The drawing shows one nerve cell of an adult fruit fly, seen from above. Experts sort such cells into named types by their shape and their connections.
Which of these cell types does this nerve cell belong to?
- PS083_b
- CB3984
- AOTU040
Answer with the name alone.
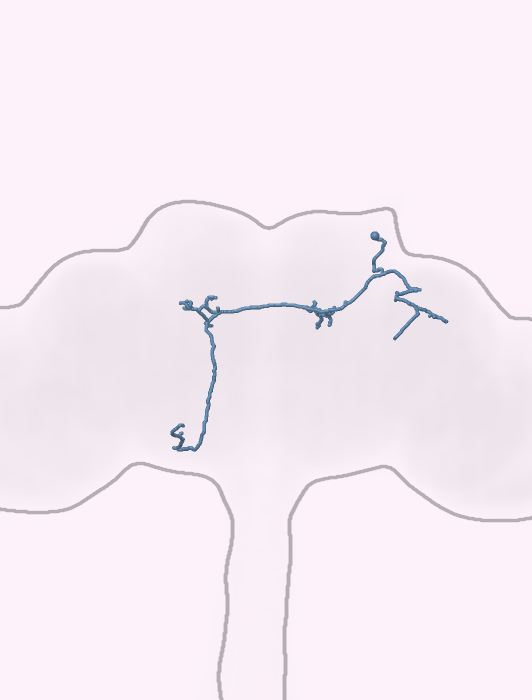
AOTU040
